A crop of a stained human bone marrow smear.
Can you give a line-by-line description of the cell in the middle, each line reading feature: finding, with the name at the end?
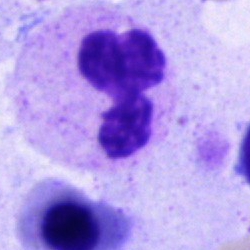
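Chromatin: dense, dark purple, coarsely clumped
Nucleus: off-centre, toward the right side of the cell
Cytoplasm: abundant, pale pinkish-lilac
Granules: fine, pink-purple, scattered throughout the cytoplasm
Cell type: segmented neutrophil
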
